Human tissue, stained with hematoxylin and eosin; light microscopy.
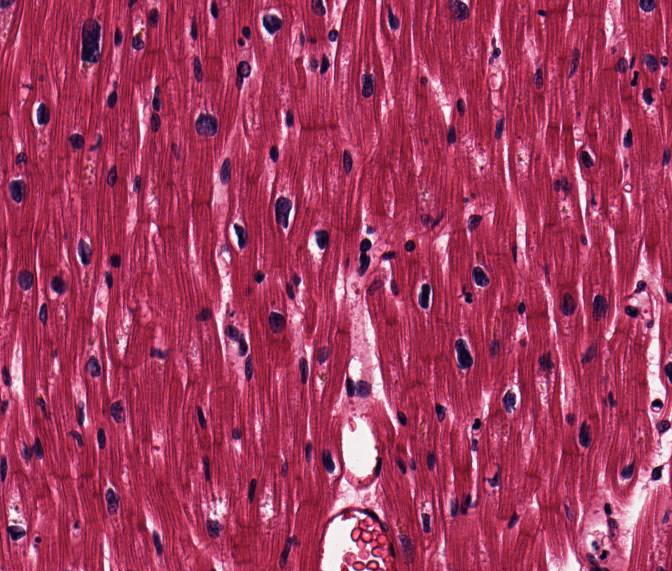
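Left ventricle of the heart in a haematoxylin and eosin section. Look first at the muscle fibres: most of their nuclei are single and oval, sitting centrally within the fibre. The fibre cytoplasm stains a deep pink-red, and you can make out fine lines running lengthwise. Between the fibres there is only scant connective tissue. At the bottom centre, notice a small vessel holding red blood cells.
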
